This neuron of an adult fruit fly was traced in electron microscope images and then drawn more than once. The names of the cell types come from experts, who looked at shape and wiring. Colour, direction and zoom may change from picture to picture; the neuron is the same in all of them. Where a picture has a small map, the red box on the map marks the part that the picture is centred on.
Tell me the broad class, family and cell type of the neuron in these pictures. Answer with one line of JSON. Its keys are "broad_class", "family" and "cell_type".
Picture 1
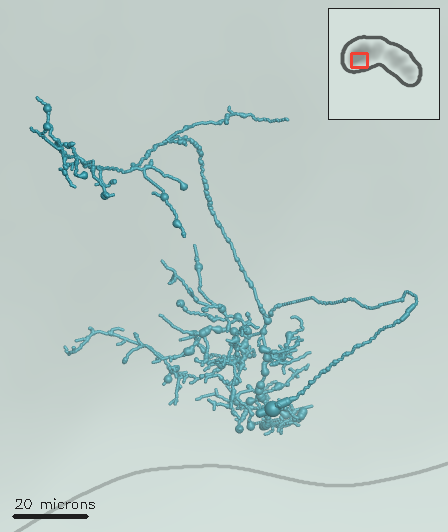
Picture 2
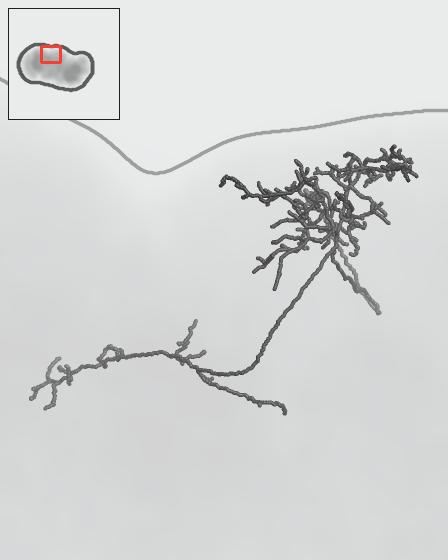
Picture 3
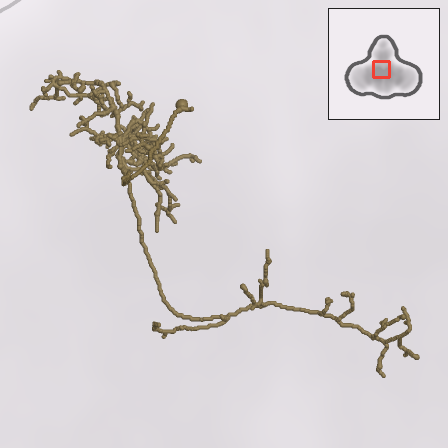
{"broad_class": "central-brain intrinsic neuron", "family": "hemilineage SIPp1", "cell_type": "FB6T"}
